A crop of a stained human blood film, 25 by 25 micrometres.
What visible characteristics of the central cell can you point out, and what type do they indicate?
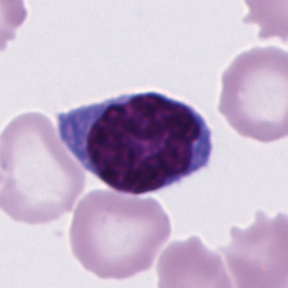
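Outline's irregular here, tapering to a point on the left, and the cell comes to about 14 by 9 micrometres. Inside sits a single rounded nucleus with no lobes, about 10 by 8 micrometres, filling about 70% of the cell's area. Its chromatin is dark purple and coarsely clumped. The cytoplasm is widest on the left side of the nucleus. It's a typical lymphocyte.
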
